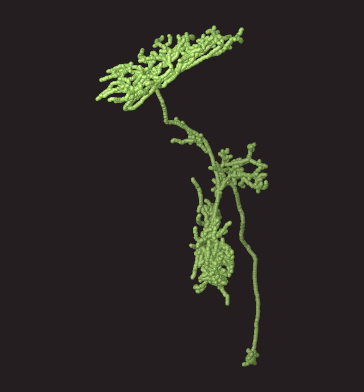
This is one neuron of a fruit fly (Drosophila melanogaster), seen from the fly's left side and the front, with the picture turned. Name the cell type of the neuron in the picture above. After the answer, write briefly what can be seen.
It is of cell type LoVC9. It is a visual centrifugal neuron. The picture shows dozens of branch ends. As drawn here it is taller than it is wide.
